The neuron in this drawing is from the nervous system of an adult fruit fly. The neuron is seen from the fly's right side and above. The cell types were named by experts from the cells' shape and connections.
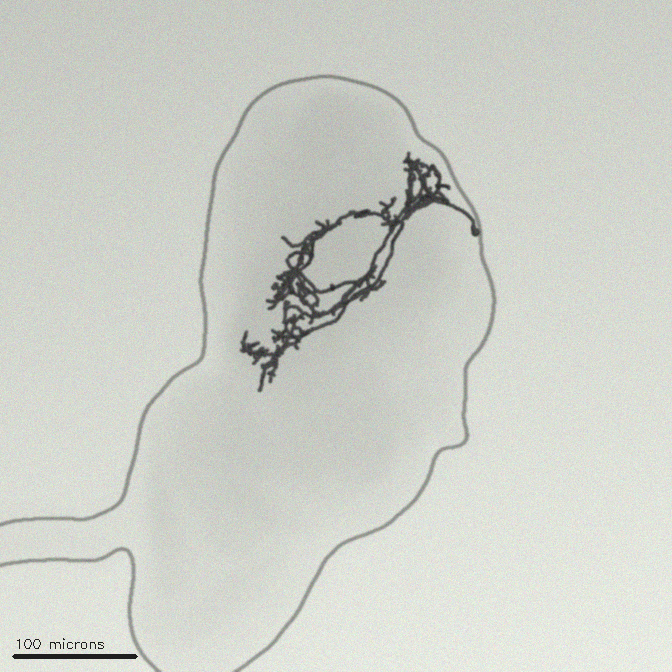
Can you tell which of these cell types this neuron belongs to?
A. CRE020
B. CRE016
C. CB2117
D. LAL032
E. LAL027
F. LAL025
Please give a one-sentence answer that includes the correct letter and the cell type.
The cell type for the neuron is option F, which is LAL025.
